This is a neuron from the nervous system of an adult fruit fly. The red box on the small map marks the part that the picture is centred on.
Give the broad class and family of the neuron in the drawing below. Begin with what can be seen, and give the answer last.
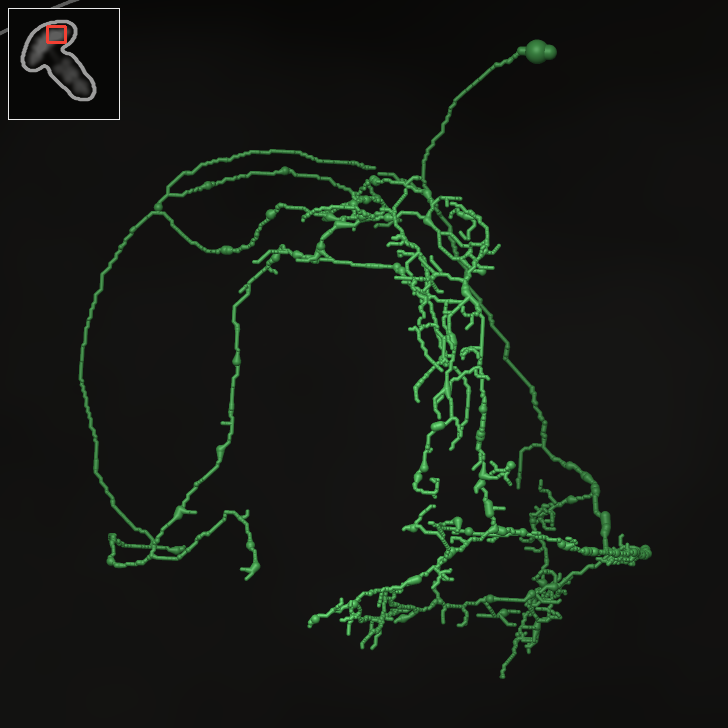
It lies in the brain. The cell body is at the upper right of the picture. This is a central-brain intrinsic neuron. Its family is hemilineage SLPav1_medial.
